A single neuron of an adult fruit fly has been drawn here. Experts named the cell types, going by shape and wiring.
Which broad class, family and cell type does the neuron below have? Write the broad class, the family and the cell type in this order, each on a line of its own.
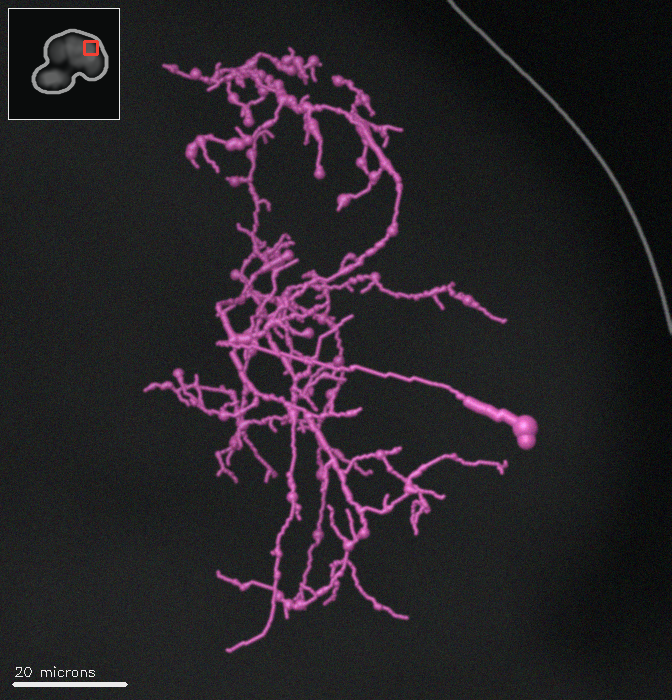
central-brain intrinsic neuron
hemilineage LHp2
LHPV6h2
